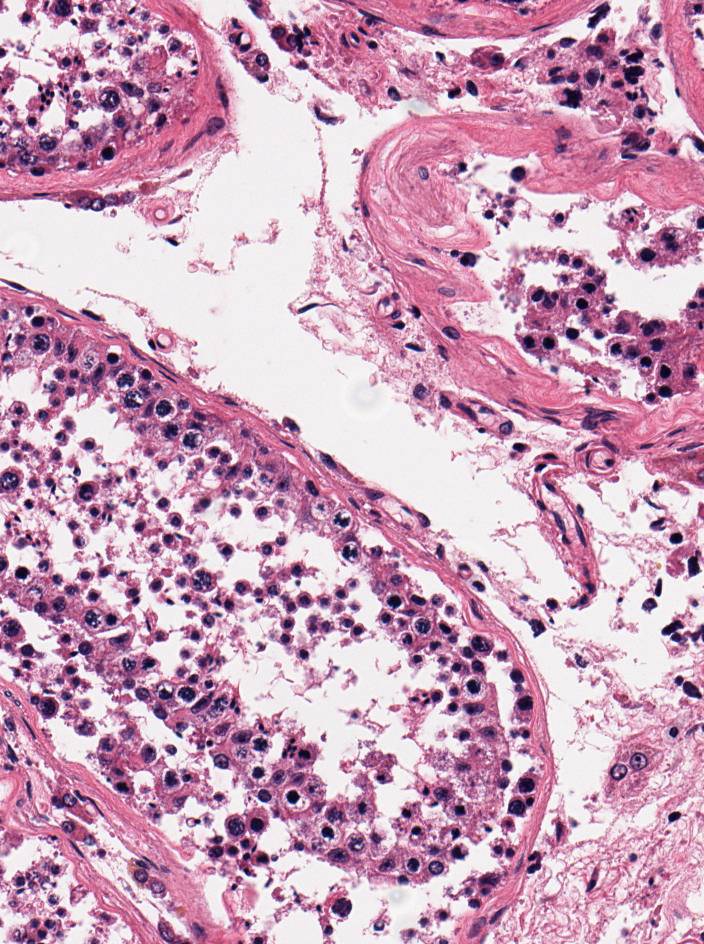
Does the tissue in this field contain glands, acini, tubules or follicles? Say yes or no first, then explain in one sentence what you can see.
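Yes. Several rounded tubules separated by interstitium fill the field, with the largest tubule occupying the lower left half.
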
